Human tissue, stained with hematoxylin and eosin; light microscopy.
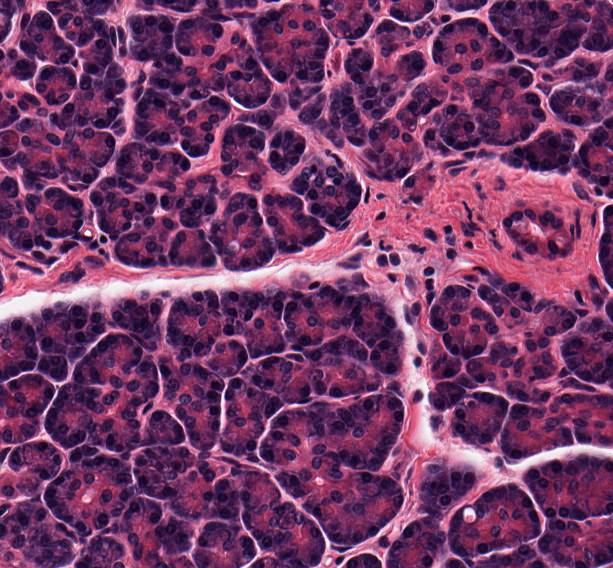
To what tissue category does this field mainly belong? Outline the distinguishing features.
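Identification: exocrine pancreas. Its acinar cytoplasm is deep purple at the base and pinker toward the centre of each acinus, with round, dark purple nuclei placed basally.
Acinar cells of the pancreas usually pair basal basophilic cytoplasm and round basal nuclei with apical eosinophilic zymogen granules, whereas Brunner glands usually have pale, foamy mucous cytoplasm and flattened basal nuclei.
A thin pale septum crosses the left half and bends down near the centre; the acinar lumina are tiny.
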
